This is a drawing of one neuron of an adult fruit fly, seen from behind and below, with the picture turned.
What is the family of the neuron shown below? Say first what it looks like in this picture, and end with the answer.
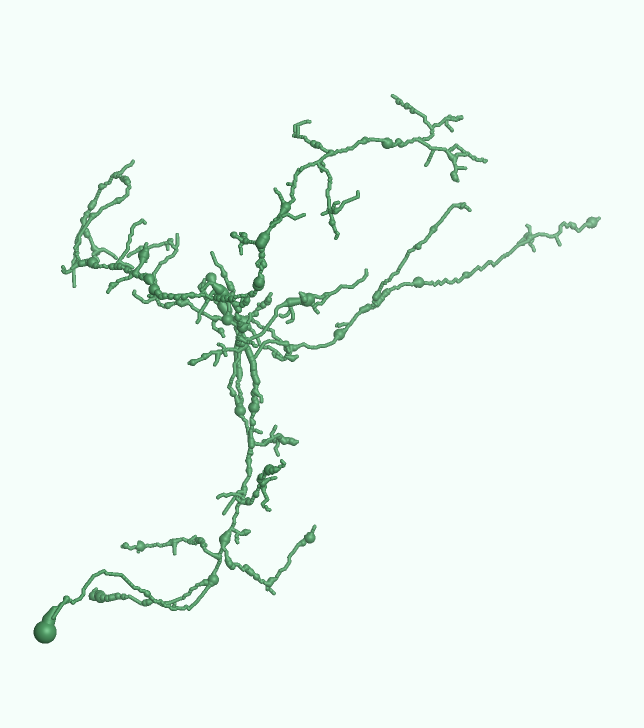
The cell body is at the lower left of the picture. Dozens of branch ends can be seen. This is a nerve-cord intrinsic neuron. Its family is hemilineage 20A.22A.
